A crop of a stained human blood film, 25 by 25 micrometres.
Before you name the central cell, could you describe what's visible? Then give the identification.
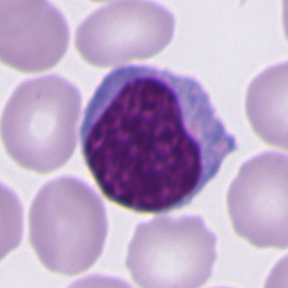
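Looking at the nucleus, I see a roundish shape with a shallow notch on its upper right side, measuring about 12 by 10 micrometres. Its chromatin, I note, is dense, dark purple and coarsely clumped. The cytoplasm makes a wider rim to the right of the nucleus than to the left. On the right, the cell edge is ragged, with a small pointed projection. So it is a typical lymphocyte.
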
